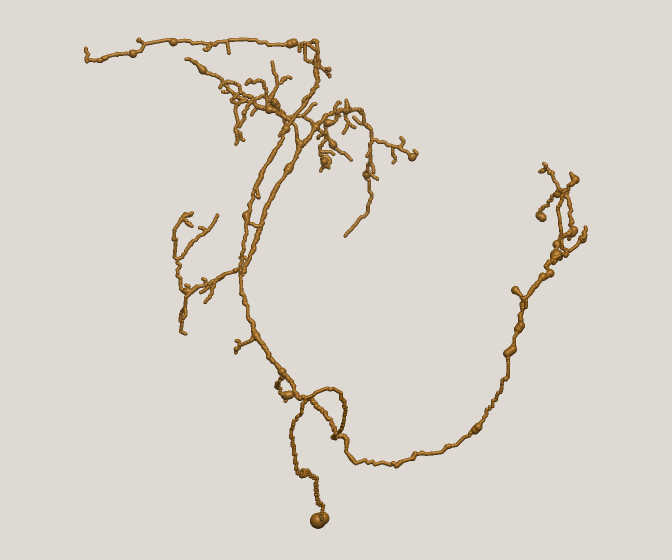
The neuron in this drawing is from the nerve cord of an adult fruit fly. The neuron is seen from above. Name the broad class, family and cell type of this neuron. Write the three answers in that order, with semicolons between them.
nerve-cord intrinsic neuron; hemilineage 03A; IN03A096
